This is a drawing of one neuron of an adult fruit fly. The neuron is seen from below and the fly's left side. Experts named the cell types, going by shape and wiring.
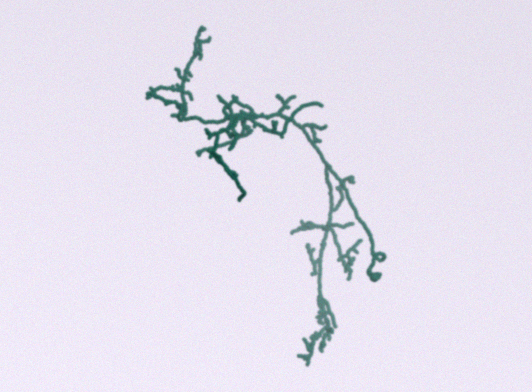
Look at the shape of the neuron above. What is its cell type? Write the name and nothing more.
IN12B047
